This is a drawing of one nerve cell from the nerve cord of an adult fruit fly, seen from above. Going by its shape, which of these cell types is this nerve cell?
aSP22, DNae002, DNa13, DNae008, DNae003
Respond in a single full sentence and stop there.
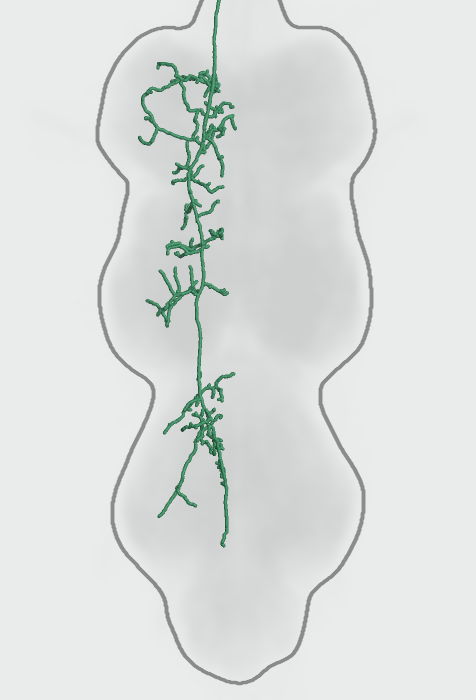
As a matter of cell type, the nerve cell is aSP22.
